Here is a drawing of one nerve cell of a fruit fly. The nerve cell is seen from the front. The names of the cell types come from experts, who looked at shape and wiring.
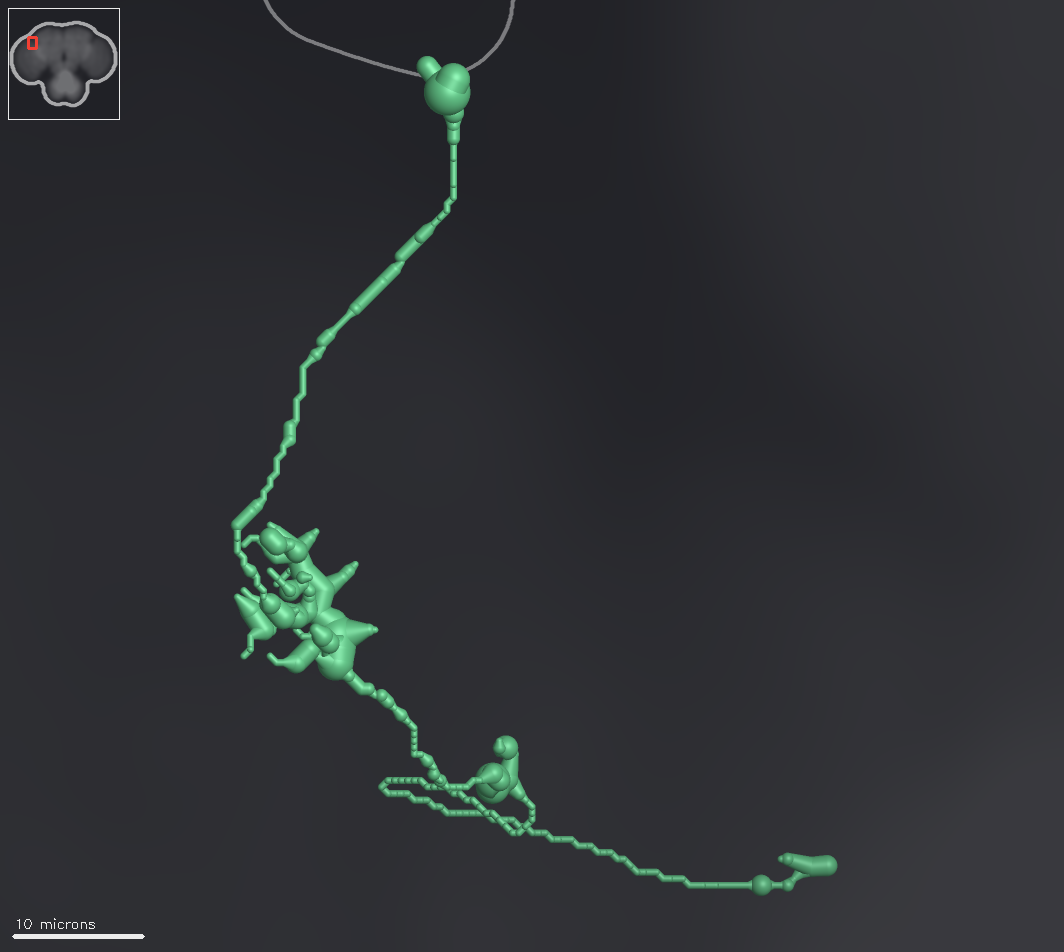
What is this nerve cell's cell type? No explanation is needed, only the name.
Tm1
